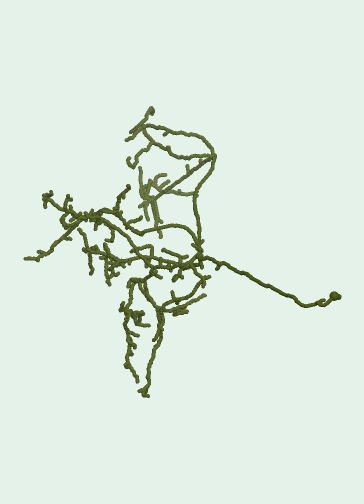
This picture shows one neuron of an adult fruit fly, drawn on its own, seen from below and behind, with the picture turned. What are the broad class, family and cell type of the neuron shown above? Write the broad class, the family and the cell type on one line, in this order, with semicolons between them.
central-brain intrinsic neuron; hemilineage VLPl&p1_posterior; CB3909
